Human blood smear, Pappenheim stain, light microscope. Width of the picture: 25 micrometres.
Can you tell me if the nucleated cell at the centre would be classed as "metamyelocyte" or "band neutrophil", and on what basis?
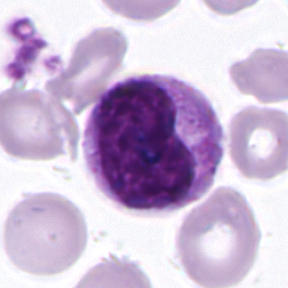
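This is a metamyelocyte, not a band neutrophil.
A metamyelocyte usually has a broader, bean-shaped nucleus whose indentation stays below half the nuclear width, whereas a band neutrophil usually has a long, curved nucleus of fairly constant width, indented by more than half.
Here the nucleus is indented on its right side, giving it a kidney shape.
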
